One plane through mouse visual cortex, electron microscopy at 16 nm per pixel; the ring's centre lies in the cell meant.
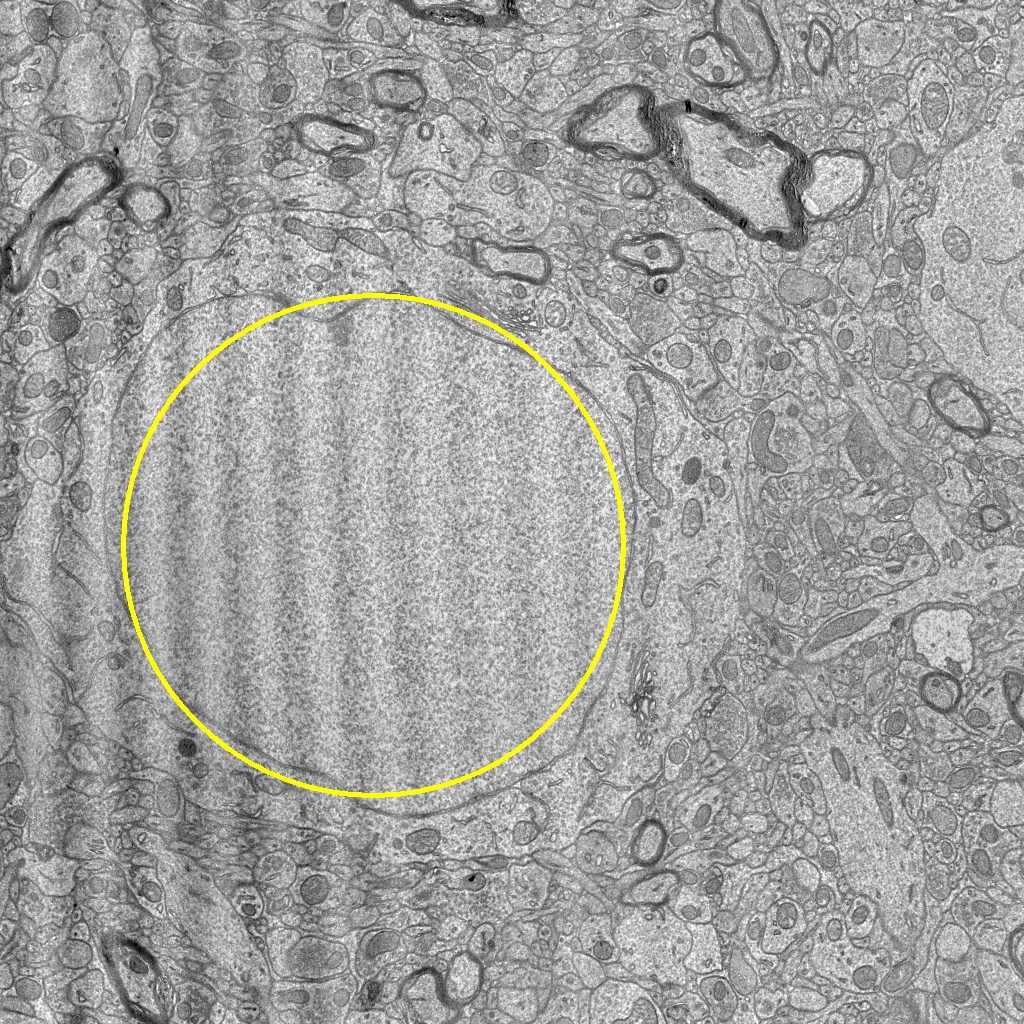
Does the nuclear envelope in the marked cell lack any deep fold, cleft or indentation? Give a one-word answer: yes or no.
Yes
